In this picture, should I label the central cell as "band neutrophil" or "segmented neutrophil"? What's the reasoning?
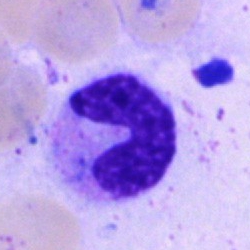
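It's a band neutrophil.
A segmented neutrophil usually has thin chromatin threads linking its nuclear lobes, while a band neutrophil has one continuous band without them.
Here the nucleus is a single thick, curved C whose notch opens to the left. Its chromatin is dark purple and coarsely clumped with small paler patches, and fine pinkish-violet granules are scattered through the cytoplasm, clearest in the notch.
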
